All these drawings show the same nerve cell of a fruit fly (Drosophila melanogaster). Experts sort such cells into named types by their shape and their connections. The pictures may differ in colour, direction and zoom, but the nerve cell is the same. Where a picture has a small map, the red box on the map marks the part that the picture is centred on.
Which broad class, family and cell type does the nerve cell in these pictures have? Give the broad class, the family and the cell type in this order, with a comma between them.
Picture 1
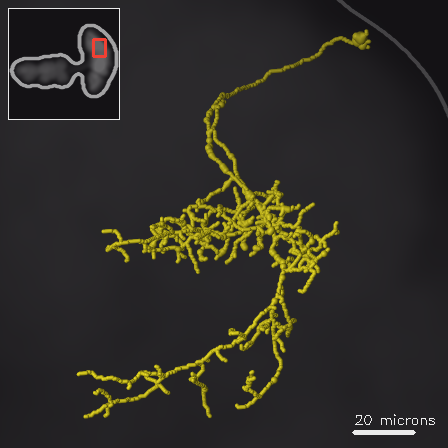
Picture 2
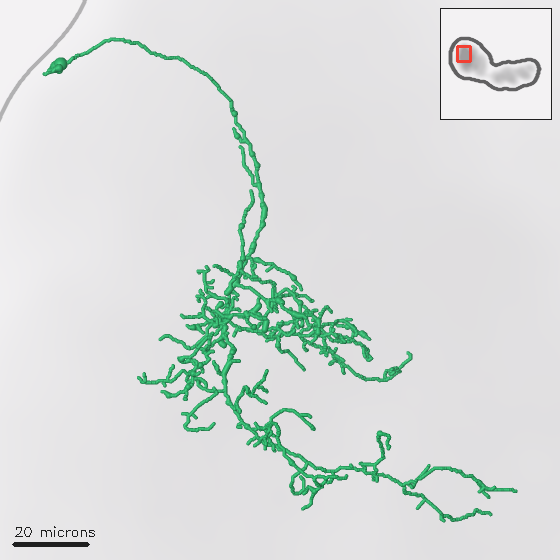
central-brain intrinsic neuron, hemilineage VLPd&p1_dorsal, PVLP005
